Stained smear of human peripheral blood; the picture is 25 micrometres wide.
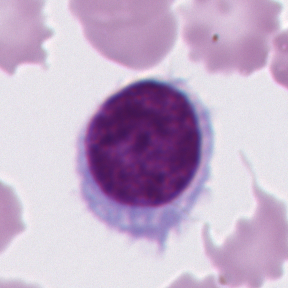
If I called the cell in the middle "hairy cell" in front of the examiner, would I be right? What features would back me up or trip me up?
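Yes: hairy cell is an apt name for this cell, and typical lymphocyte is the less fitting one. Its border is ragged, with fine hair-like projections, most evident along the lower edge.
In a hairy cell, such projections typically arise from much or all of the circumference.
The nucleus, round and about 11 micrometres across, fills about 70% of the cell's area.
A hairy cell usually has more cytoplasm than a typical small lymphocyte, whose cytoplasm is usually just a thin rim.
The projections and this share of cytoplasm favour hairy cell over typical lymphocyte. Two features would suit either name: the nucleus has a smooth outline without notch or indentation, and the pale blue cytoplasm shows no distinct granules.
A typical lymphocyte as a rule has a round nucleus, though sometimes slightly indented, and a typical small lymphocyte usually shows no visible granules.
The surrounding red cells have spiky, crenated edges, and none touches the cell.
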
